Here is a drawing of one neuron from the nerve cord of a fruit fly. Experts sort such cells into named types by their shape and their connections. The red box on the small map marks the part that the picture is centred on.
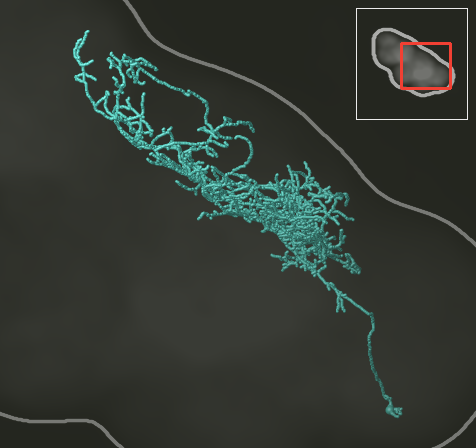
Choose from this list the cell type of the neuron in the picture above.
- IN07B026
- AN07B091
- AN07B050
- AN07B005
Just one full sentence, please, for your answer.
By cell type, this neuron is classified as IN07B026.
